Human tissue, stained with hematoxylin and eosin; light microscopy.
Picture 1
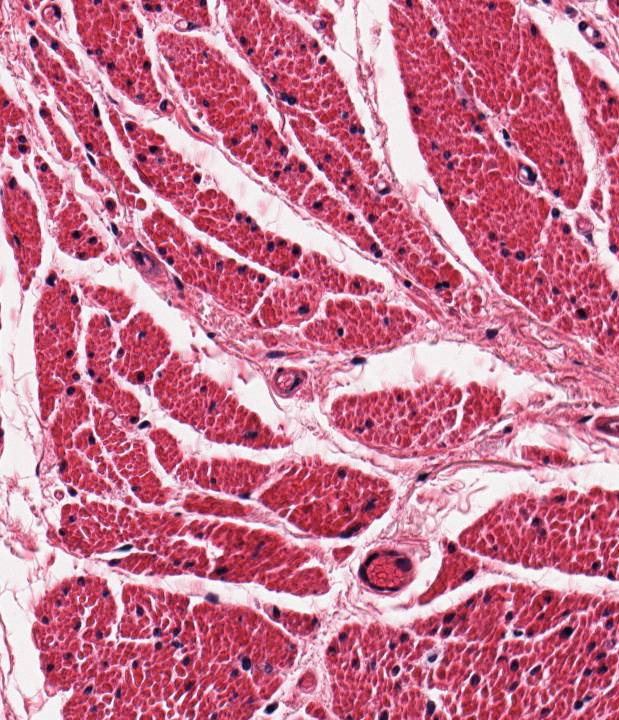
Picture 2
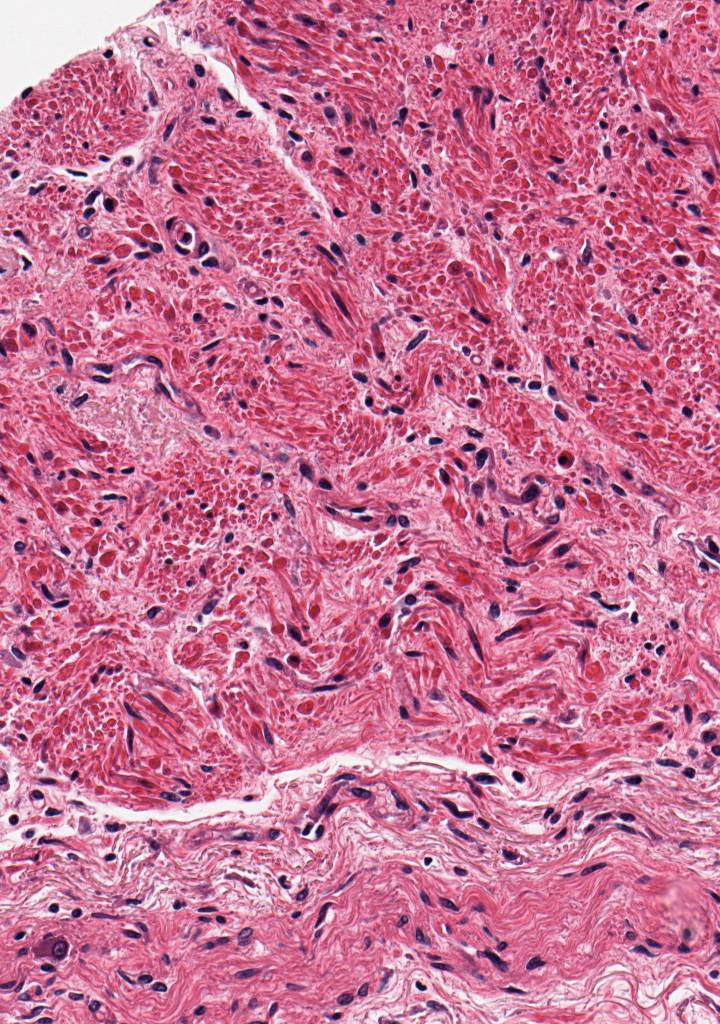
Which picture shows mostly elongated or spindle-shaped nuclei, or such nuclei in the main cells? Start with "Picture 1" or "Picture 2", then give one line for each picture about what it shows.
Picture 2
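In picture 1: Small dark round nuclei are scattered sparsely within the muscle bundles.
In picture 2: Muscle fibres cut lengthwise in the middle of the field have elongated, cigar-shaped nuclei.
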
